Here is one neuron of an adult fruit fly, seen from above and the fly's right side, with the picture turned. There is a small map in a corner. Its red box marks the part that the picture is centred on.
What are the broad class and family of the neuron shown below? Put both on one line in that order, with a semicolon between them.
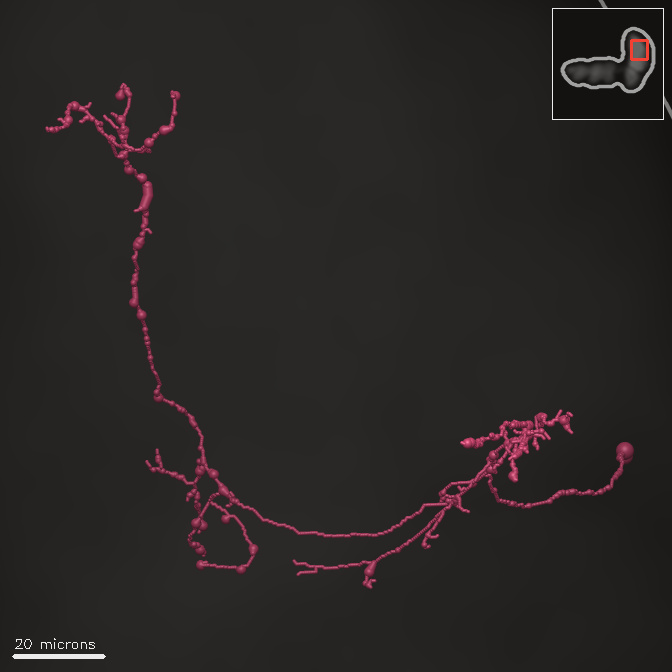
central-brain intrinsic neuron; hemilineage LALa1_posterior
